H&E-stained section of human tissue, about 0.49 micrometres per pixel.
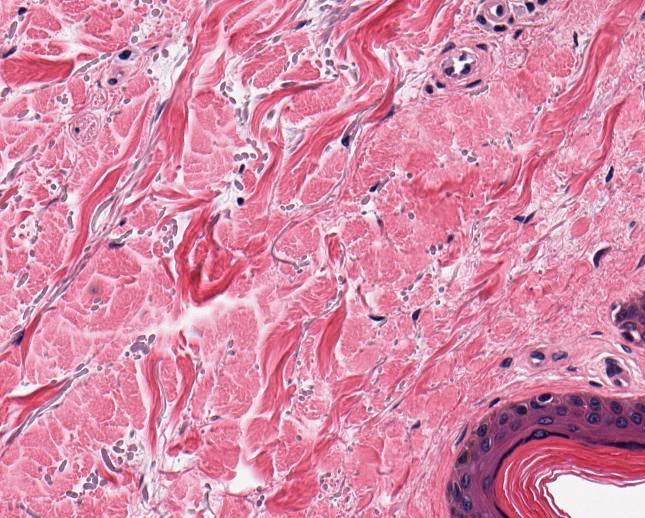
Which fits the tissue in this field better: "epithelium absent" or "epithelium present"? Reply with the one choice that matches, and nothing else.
Epithelium present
